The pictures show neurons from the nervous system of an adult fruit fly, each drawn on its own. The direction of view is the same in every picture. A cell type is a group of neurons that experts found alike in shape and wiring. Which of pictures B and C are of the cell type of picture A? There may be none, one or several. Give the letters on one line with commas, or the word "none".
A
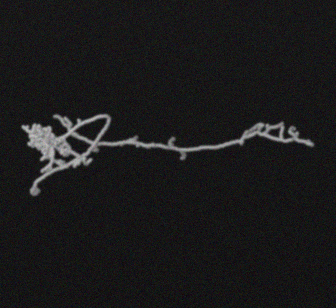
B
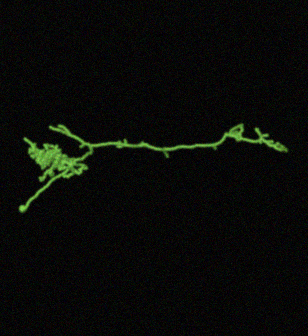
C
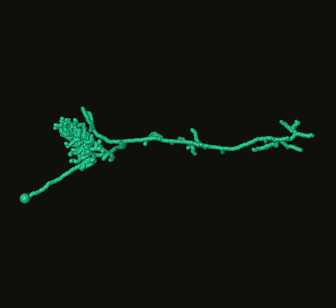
B, C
